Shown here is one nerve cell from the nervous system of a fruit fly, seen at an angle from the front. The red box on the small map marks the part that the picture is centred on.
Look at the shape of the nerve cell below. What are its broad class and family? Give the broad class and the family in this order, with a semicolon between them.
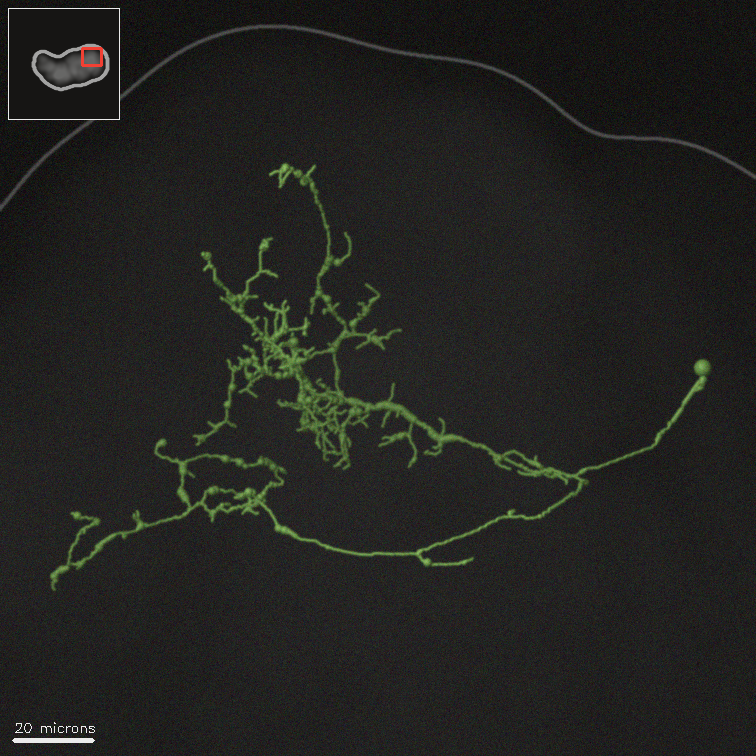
central-brain intrinsic neuron; hemilineage SLPav1_medial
